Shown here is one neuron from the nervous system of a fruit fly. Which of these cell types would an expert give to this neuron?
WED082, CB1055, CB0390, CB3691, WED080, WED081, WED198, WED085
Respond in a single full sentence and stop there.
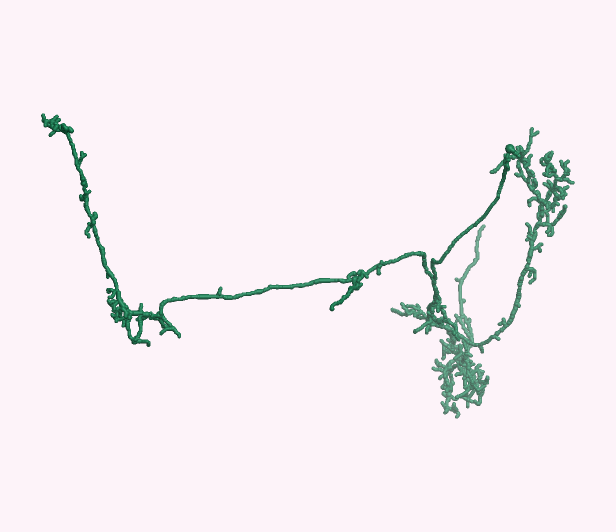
This neuron is recognized as the cell type WED081.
